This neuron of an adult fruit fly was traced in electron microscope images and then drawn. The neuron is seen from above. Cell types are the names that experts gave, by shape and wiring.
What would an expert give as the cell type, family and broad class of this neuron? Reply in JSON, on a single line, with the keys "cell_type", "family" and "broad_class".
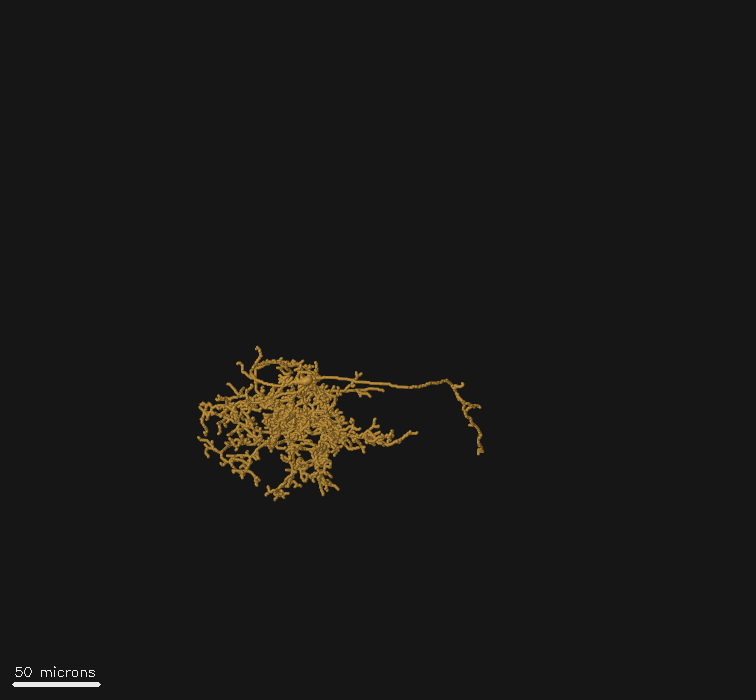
{"cell_type": "PS112", "family": "hemilineage SMPp&v1_posterior", "broad_class": "central-brain intrinsic neuron"}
